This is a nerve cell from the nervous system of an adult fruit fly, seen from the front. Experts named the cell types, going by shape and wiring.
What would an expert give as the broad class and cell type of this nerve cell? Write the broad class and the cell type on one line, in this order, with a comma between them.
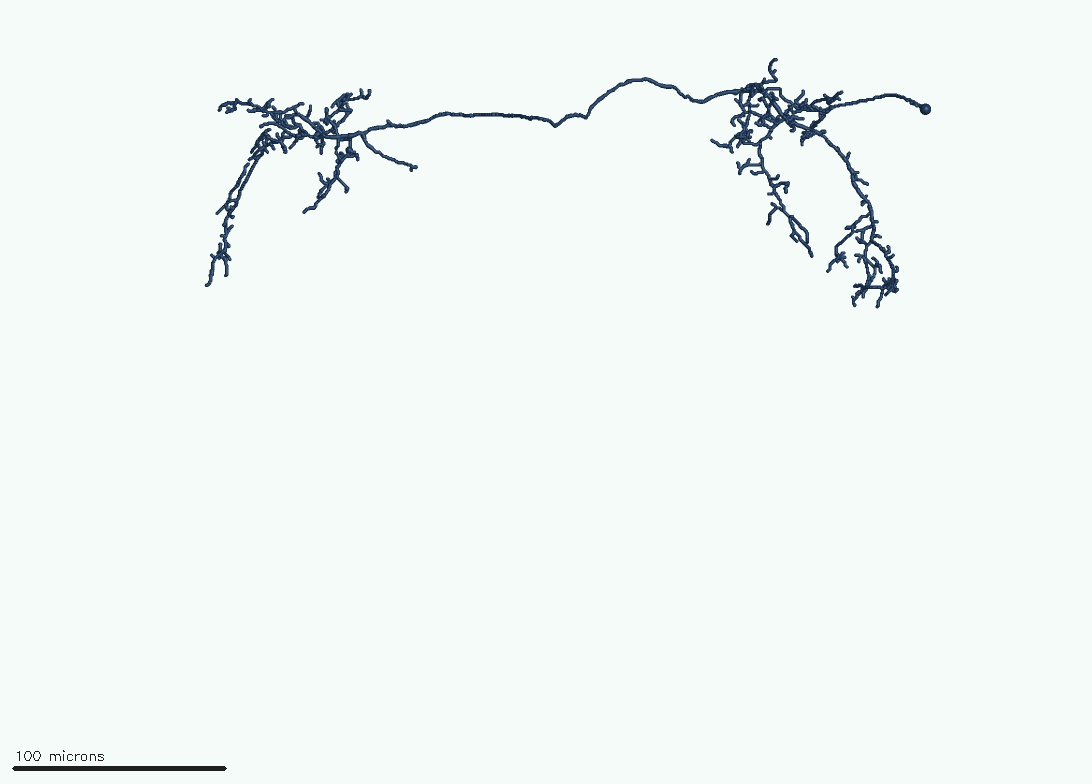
central-brain intrinsic neuron, SLP462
